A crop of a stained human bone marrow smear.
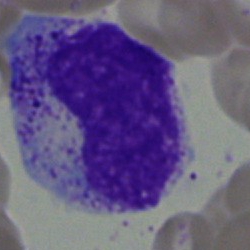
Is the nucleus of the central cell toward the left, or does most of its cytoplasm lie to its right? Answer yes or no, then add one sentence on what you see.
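No. The nucleus lies off-centre, toward the right side of the cell.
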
